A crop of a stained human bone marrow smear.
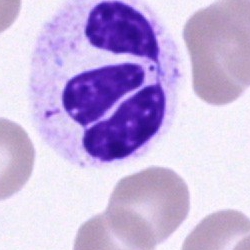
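Segmented neutrophil, the cell in the middle of this stained bone marrow smear. Its nucleus is divided into three separate lobes linked by thin strands, with dense, dark purple chromatin. Fine lilac granules lie in the cytoplasm.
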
